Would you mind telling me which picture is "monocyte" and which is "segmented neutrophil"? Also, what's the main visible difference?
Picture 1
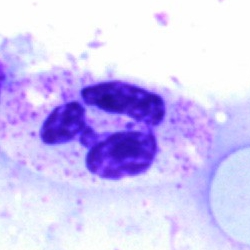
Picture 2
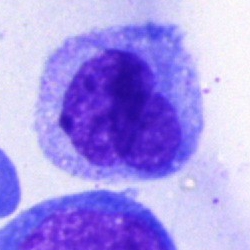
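The segmented neutrophil is in picture 1, the monocyte in picture 2. Chromatin. In the segmented neutrophil it is dense, dark purple and coarsely clumped; in the monocyte it is finely textured and lacy.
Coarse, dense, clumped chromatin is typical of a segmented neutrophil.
Cytoplasm. The segmented neutrophil has abundant pale lilac cytoplasm, whereas the monocyte shows a moderate pale grey-blue rim, widest at the upper left.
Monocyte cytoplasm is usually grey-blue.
Nucleus and outline. The monocyte's nucleus fills most of the cell and sits off-centre toward the lower right; the segmented neutrophil's outer edge is faint and irregular rather than sharply round. A pale round body abuts the segmented neutrophil at the lower right, and a nucleated cell lies just below the monocyte across a narrow gap.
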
